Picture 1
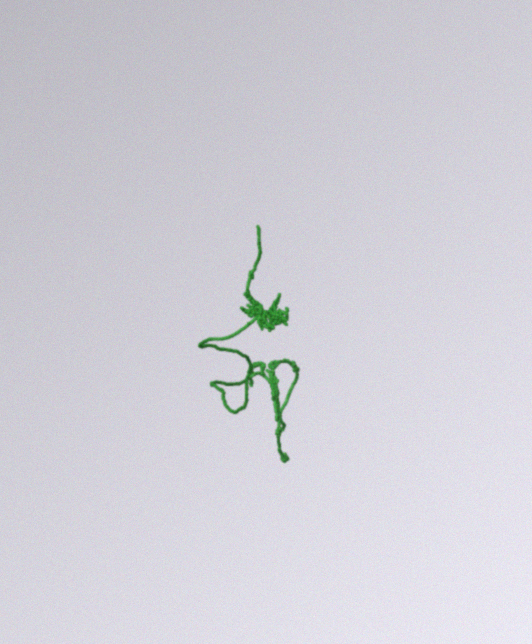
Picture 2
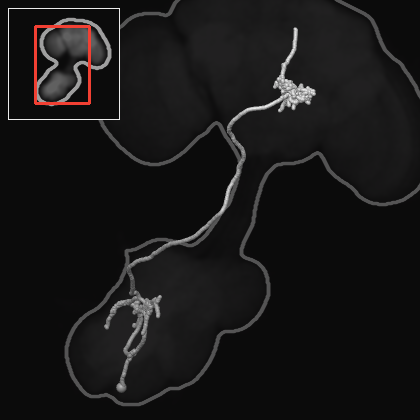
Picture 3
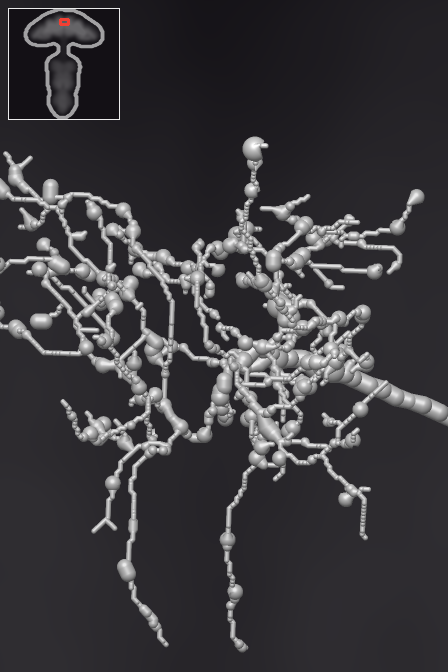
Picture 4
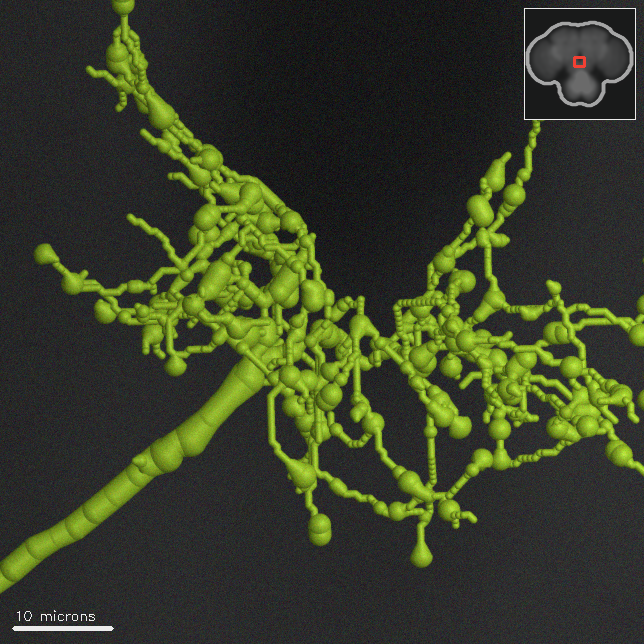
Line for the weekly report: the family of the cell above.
hemilineage 27X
